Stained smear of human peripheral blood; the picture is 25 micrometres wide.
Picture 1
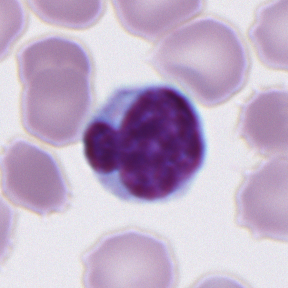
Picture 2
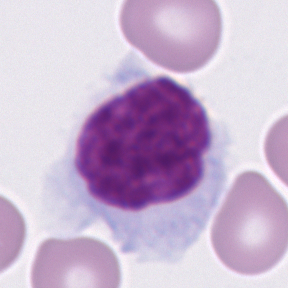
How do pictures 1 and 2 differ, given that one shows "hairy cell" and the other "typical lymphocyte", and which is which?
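Typical lymphocyte in picture 1, hairy cell in picture 2. Picture 1: outline smooth, roughly round; cell about 11 micrometres across. Nucleus about 10 micrometres across, filling about 80% of the cell's area. Chromatin dark purple, coarsely clumped. No nucleoli; no granules in the cytoplasm.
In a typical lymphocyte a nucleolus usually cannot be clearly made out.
Surrounding red cells lie close but do not overlap the cell. Picture 2: outline irregular, with a ragged, frayed edge, unlike the smooth edge in picture 1. Nucleus about 12 micrometres across. Cytoplasm pale blue, with no pink or purple granules and no vacuoles.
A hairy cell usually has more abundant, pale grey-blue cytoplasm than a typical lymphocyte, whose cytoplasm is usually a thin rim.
No nucleoli seen in picture 2 either.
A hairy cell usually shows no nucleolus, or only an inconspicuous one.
A red cell lies against the upper edge.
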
